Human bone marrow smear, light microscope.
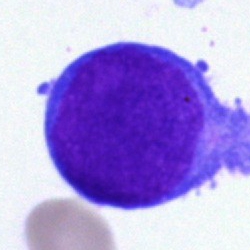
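Blast, centre of a stained bone marrow smear. Round outline, with fine, even chromatin free of coarse clumps. A thin rim of deep blue cytoplasm surrounds the nucleus. Small rounded blue blebs stand out from the surface at the left and upper right.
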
